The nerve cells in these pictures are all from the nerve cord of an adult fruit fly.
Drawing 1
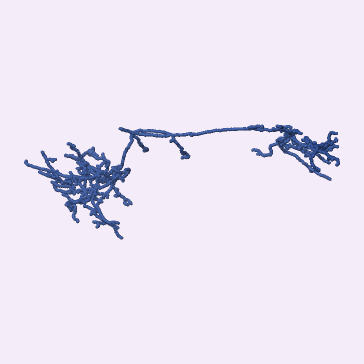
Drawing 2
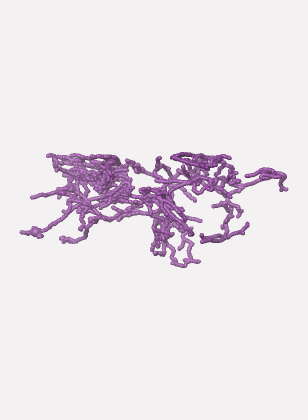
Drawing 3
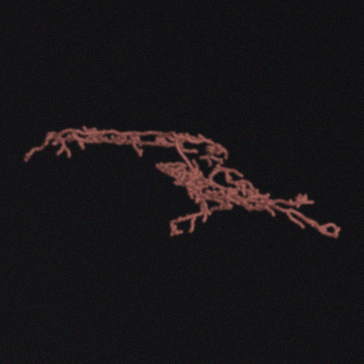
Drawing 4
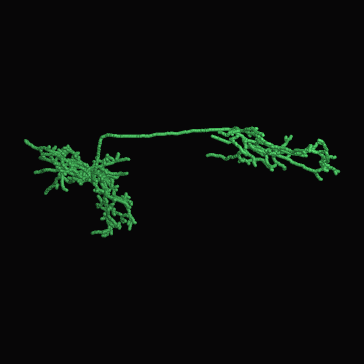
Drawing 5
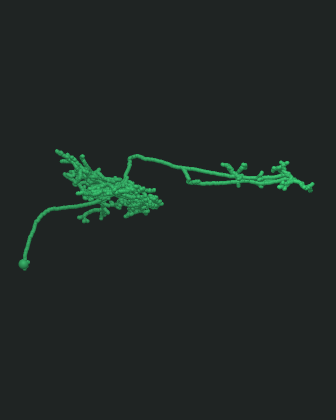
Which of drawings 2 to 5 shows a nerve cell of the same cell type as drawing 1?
Drawing 4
